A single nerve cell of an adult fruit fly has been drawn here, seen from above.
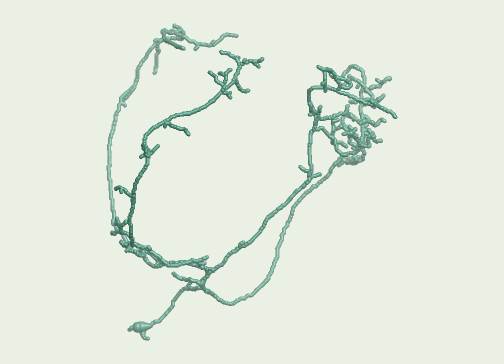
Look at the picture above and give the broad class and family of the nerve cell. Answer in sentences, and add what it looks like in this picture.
Its broad class is central-brain intrinsic neuron. Its family is hemilineage SLPa&l1_anterior. The cell body is at the lower left of the picture. Dozens of branch ends can be seen.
